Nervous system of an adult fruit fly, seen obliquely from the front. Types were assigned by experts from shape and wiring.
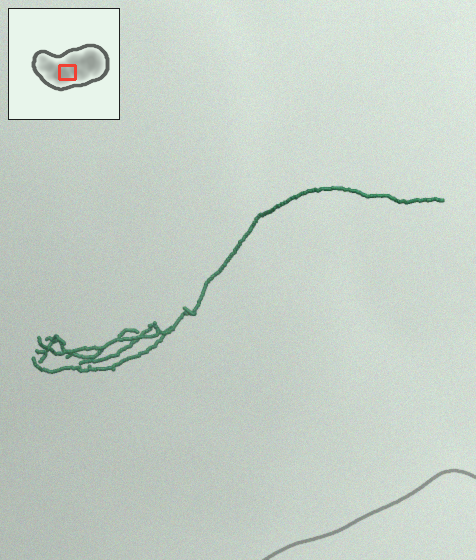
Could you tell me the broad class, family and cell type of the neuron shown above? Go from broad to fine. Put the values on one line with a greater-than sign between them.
sensory neuron entering the nerve cord > class gustatory > WG3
